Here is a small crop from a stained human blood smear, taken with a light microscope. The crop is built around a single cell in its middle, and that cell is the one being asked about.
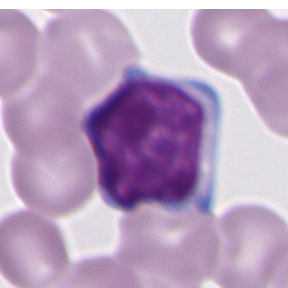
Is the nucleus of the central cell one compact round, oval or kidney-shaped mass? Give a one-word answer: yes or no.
Yes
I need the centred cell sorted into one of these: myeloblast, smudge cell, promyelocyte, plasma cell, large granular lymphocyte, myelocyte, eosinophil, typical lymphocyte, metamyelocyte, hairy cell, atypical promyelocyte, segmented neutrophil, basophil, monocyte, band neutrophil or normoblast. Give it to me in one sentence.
In the central position of this crop, the cell is a typical lymphocyte.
